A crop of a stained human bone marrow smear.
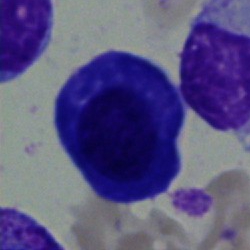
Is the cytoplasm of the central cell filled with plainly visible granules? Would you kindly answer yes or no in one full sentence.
No, its cytoplasm is free of any visible granules.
